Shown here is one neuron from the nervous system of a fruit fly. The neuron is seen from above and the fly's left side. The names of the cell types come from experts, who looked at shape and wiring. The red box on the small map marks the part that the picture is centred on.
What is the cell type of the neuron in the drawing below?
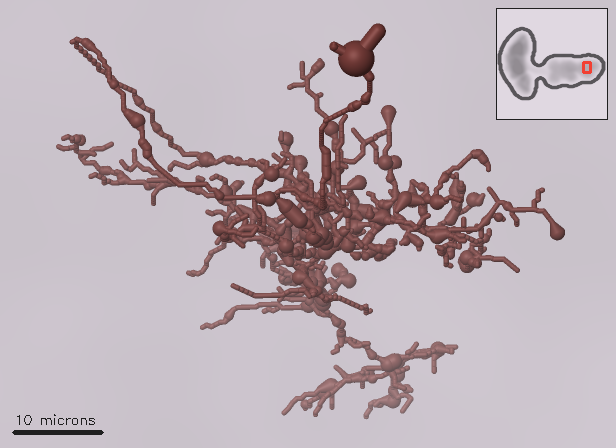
INXXX429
